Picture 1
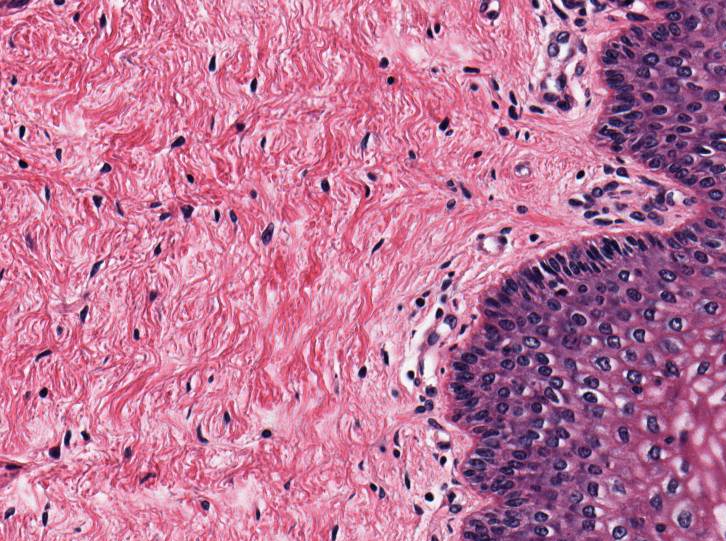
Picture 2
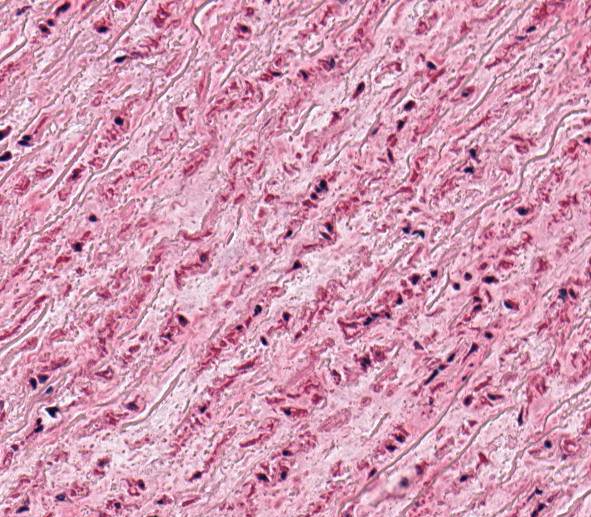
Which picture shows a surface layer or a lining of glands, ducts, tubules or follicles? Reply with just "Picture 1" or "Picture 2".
Picture 1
